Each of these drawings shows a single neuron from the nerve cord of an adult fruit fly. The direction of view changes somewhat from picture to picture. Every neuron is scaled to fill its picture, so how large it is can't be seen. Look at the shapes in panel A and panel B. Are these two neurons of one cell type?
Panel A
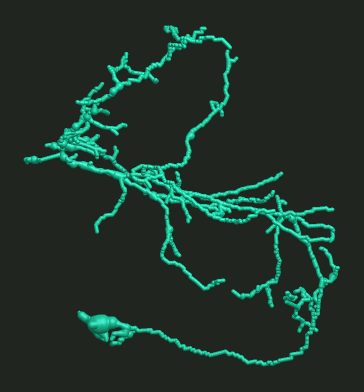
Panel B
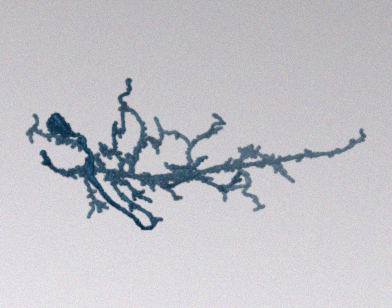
no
